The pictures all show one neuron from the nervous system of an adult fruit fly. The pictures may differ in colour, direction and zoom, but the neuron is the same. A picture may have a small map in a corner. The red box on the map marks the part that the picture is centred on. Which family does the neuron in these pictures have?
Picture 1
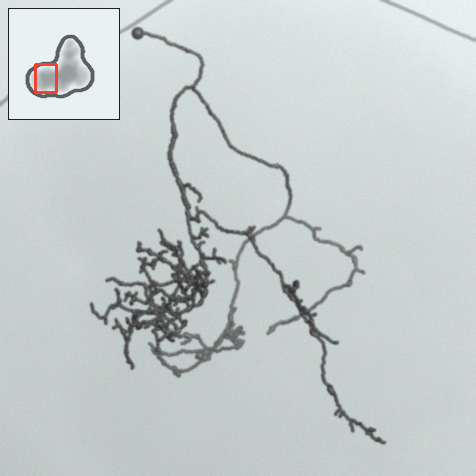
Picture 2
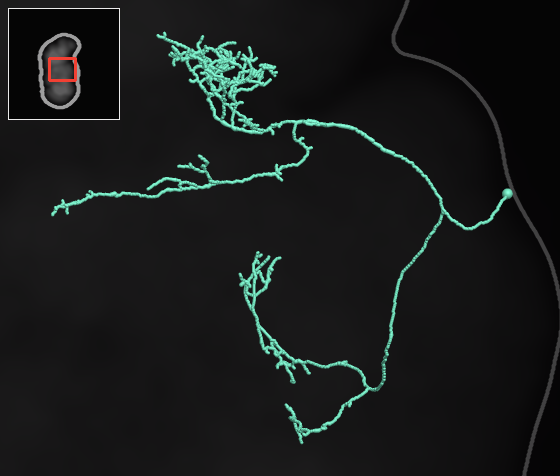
hemilineage VLPd&p1_posterior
